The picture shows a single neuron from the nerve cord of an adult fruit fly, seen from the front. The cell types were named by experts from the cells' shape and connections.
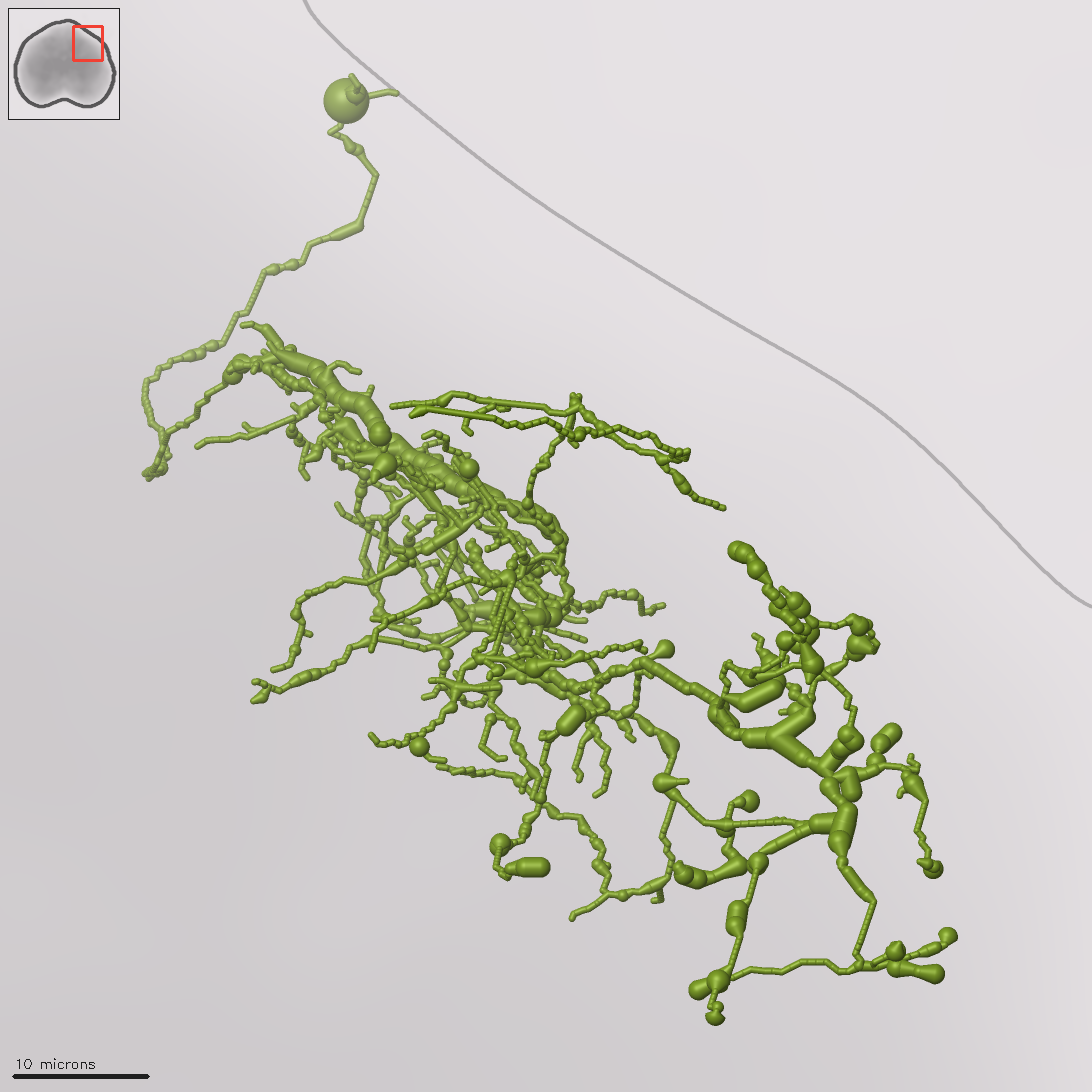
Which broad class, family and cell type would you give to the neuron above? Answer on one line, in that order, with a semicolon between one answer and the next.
nerve-cord intrinsic neuron; hemilineage 03B; IN03B063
